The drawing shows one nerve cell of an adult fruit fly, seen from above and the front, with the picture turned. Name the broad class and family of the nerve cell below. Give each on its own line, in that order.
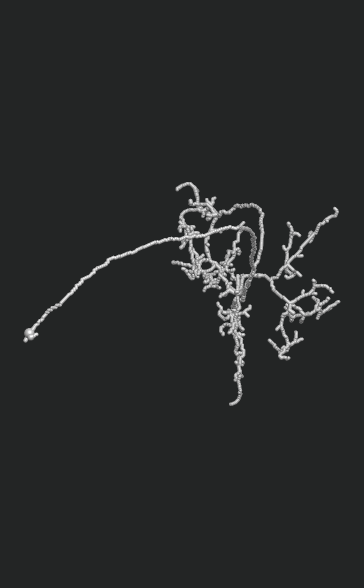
central-brain intrinsic neuron
hemilineage WEDd1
